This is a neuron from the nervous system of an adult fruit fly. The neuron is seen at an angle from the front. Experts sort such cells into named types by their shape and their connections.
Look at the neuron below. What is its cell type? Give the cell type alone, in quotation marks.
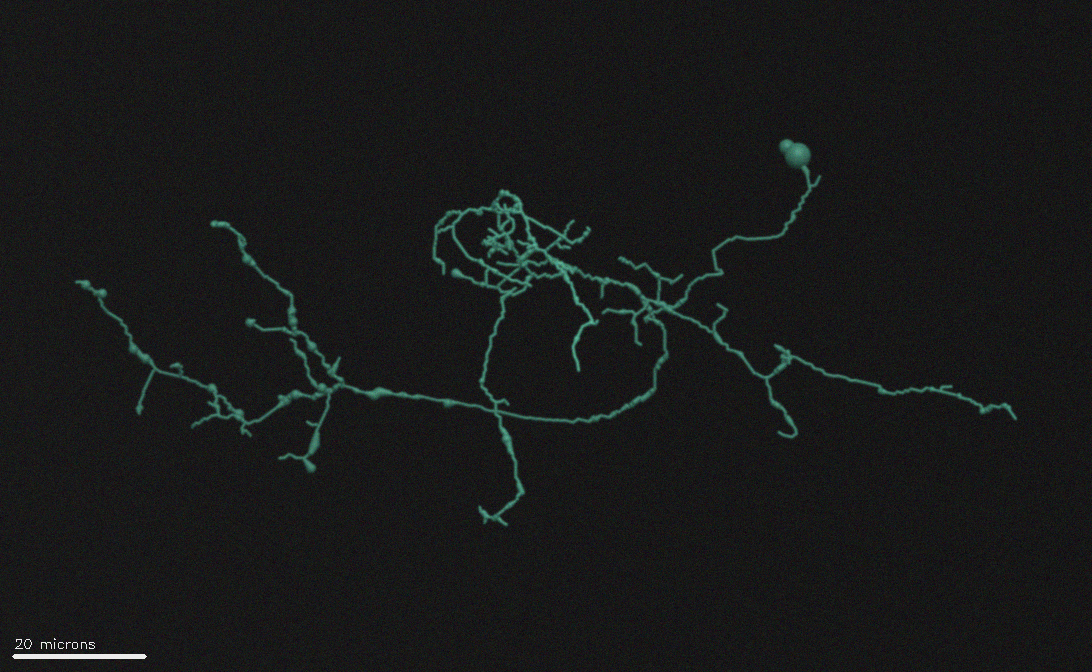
"CB1876"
